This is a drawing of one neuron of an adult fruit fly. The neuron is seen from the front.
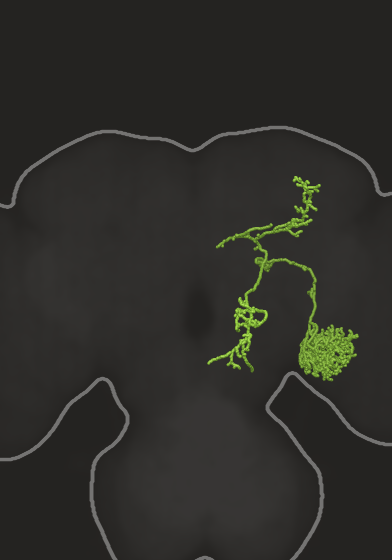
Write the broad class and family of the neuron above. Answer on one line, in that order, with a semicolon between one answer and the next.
visual projection neuron; LoVP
